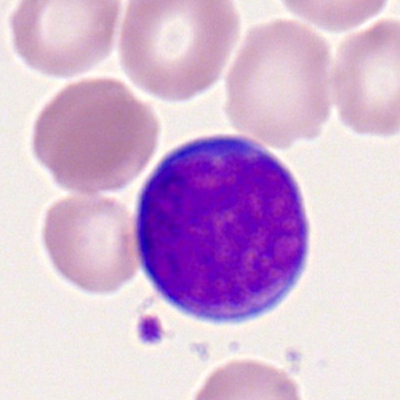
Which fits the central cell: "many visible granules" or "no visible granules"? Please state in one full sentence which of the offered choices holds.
Within its cytoplasm there is no visible granule.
